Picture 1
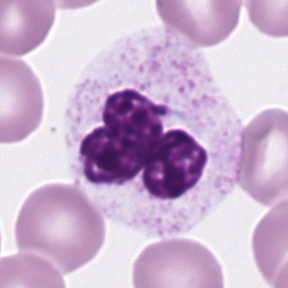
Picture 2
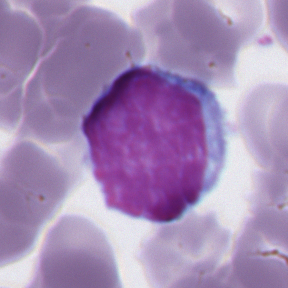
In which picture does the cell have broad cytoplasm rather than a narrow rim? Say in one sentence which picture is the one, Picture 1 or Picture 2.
Picture 1 shows a cell with plenty of cytoplasm around its nucleus.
